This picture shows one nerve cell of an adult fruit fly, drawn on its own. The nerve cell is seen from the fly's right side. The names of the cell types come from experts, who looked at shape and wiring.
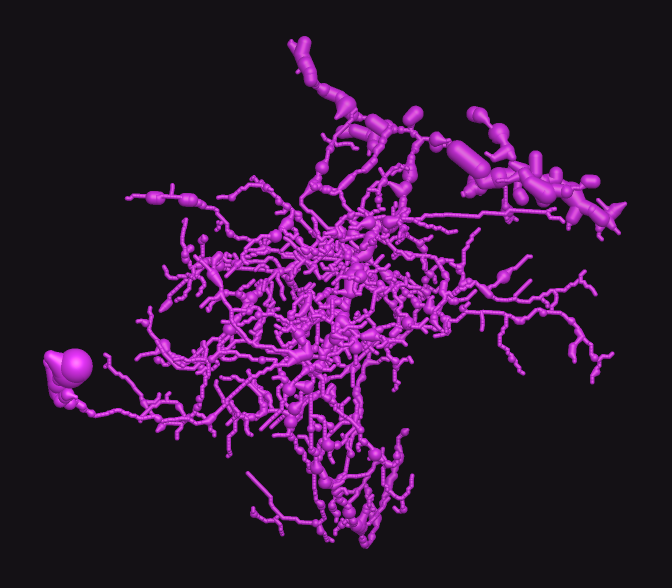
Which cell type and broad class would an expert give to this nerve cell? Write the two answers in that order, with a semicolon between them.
INXXX287; nerve-cord intrinsic neuron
